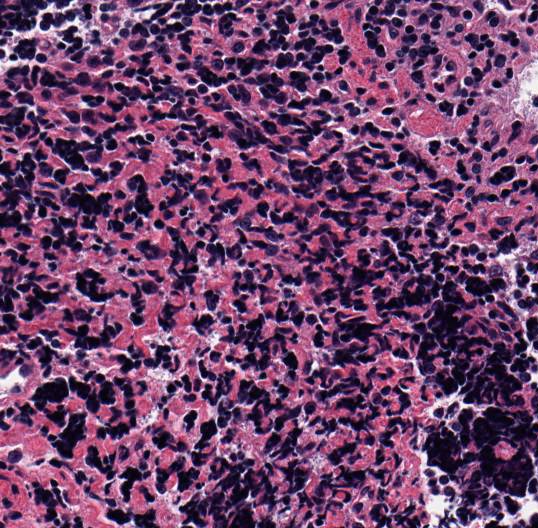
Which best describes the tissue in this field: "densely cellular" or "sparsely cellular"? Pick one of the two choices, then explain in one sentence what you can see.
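Densely cellular. The cells have scant cytoplasm, so the nuclei lie close together.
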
